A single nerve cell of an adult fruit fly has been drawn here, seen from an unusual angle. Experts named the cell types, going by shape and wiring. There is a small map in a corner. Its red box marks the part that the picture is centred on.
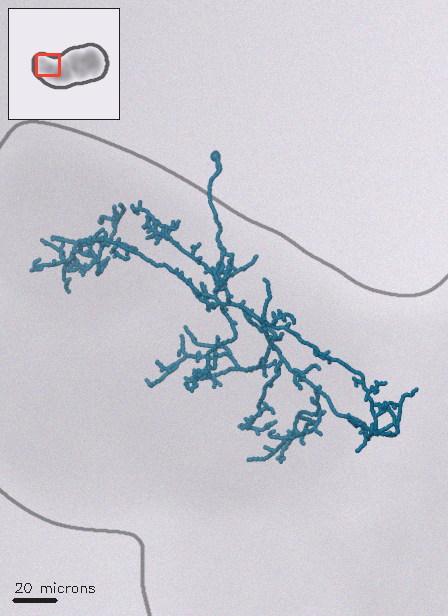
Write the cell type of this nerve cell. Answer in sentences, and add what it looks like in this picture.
The cell type is INXXX304. This is a nerve-cord intrinsic neuron. The cell body is at the top of the picture. From left to right in the picture it spans about 190 microns. Dozens of branch ends can be seen.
